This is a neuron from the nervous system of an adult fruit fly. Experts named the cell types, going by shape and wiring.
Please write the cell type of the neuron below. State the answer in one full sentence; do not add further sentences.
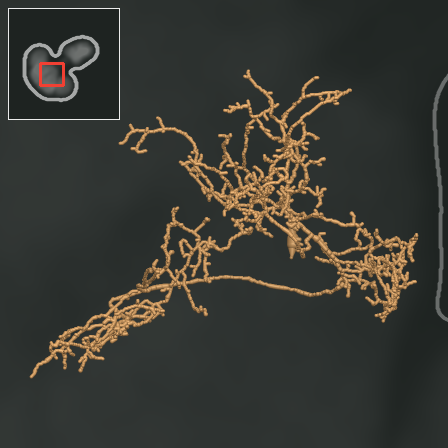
It is as GNG523 that this neuron is typed.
